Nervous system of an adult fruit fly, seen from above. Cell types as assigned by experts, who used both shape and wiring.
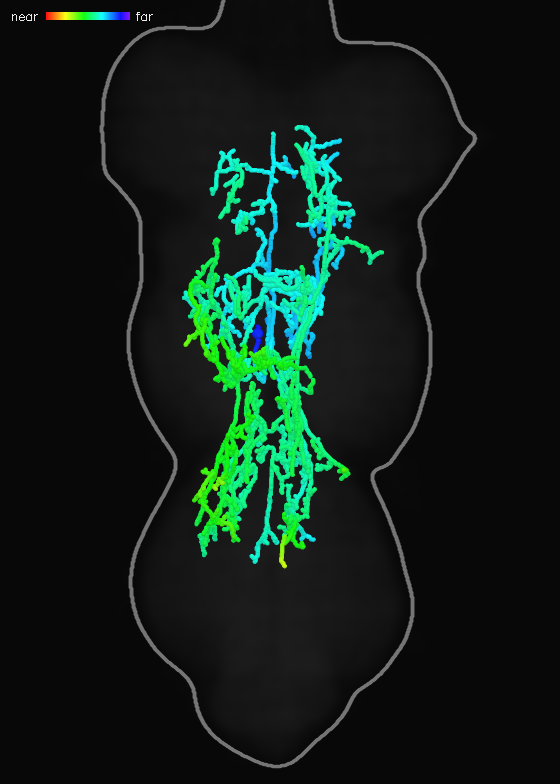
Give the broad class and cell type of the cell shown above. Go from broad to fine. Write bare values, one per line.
nerve-cord intrinsic neuron
INXXX056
